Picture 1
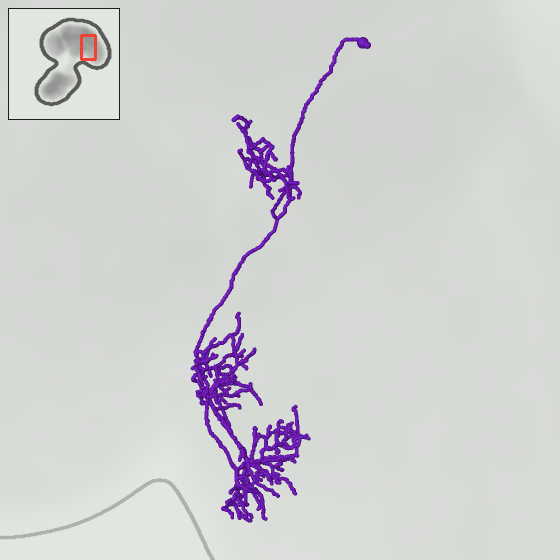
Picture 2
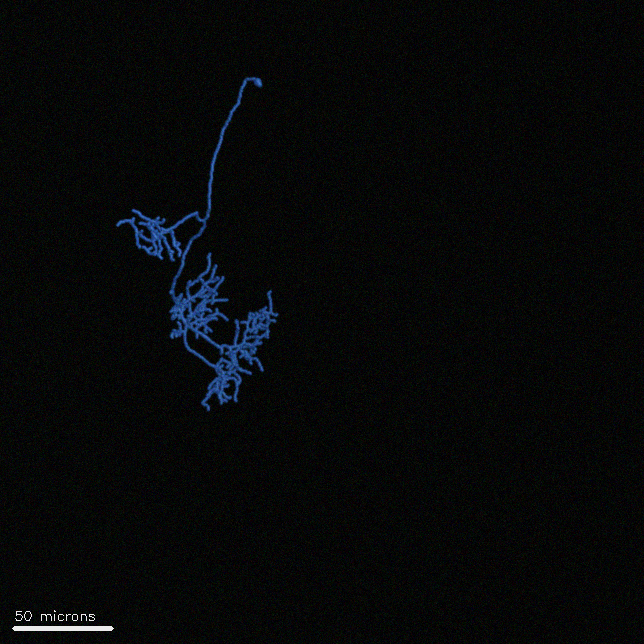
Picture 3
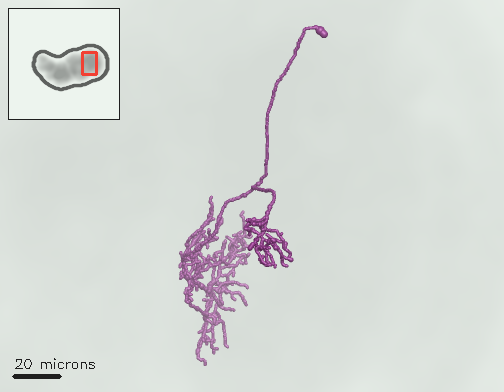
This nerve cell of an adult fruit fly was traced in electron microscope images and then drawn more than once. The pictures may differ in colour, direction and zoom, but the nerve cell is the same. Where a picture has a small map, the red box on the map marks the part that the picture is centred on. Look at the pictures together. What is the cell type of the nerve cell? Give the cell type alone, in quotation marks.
"LPLC2"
